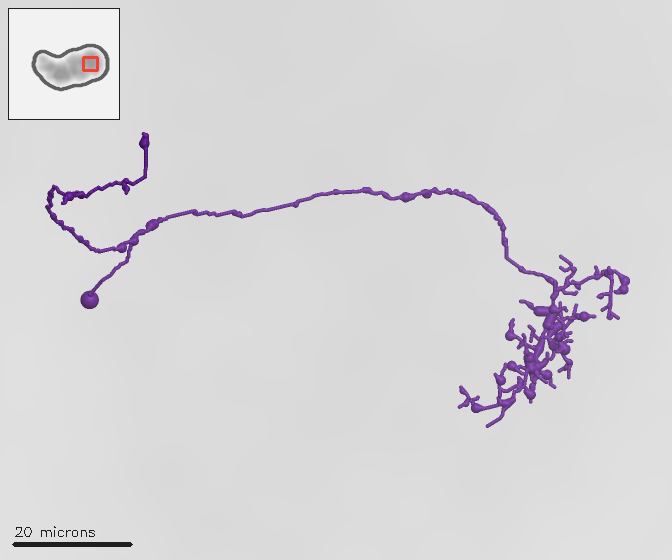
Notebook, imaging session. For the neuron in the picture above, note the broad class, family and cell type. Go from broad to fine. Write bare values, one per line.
visual projection neuron
LPC
LPC2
